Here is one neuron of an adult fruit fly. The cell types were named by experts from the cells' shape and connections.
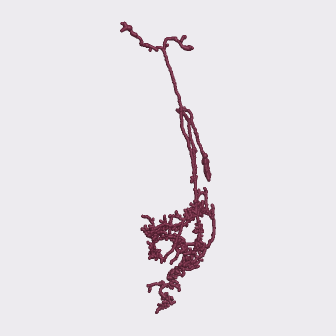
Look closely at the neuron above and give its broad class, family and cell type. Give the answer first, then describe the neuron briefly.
It is a nerve-cord intrinsic neuron. The family is hemilineage 11B. The cell type is IN11B001. In this view it is more than twice as tall as it is wide.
